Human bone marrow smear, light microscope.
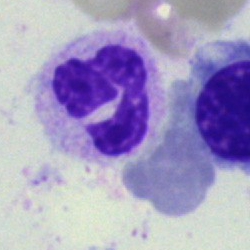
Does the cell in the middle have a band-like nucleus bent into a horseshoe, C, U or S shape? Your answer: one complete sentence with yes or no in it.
Yes, the nucleus takes a horseshoe, C, U or S shape without separate lobes.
